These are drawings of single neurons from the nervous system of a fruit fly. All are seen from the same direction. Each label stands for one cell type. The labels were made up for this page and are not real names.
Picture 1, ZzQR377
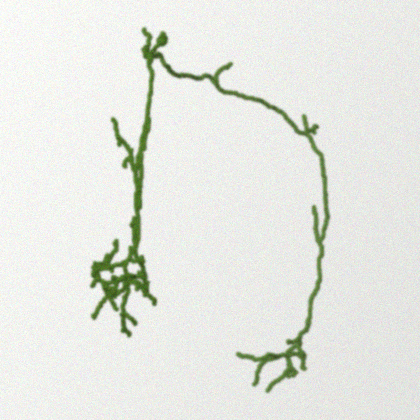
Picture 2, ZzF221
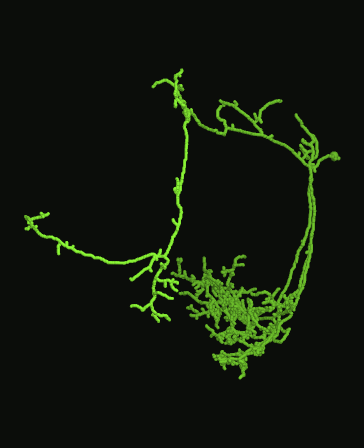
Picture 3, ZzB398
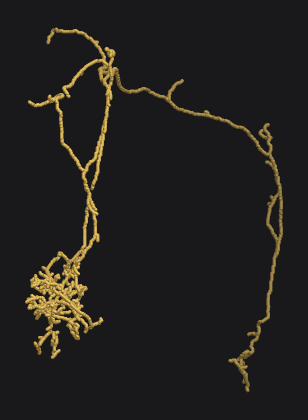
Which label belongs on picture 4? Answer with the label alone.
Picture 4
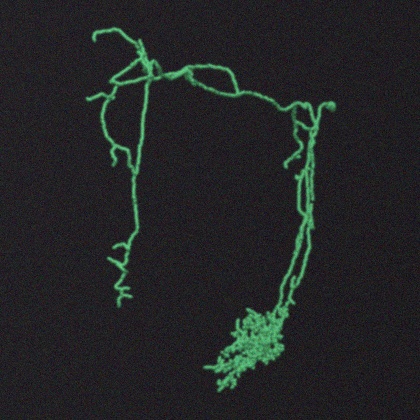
ZzB398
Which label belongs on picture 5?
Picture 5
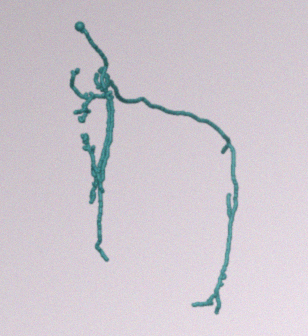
ZzQR377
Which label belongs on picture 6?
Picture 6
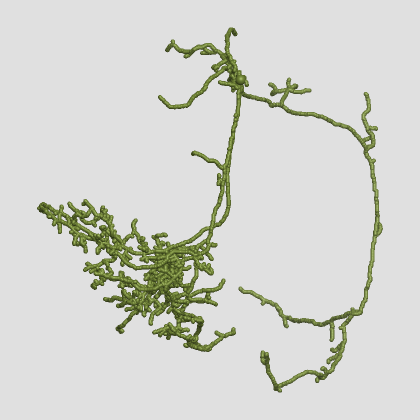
ZzF221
